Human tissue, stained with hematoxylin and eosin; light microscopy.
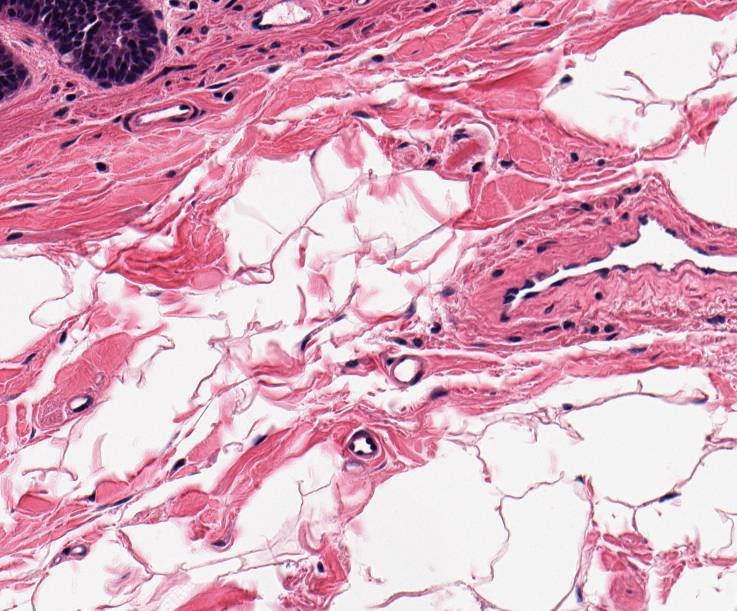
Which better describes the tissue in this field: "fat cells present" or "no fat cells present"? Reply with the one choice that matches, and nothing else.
Fat cells present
